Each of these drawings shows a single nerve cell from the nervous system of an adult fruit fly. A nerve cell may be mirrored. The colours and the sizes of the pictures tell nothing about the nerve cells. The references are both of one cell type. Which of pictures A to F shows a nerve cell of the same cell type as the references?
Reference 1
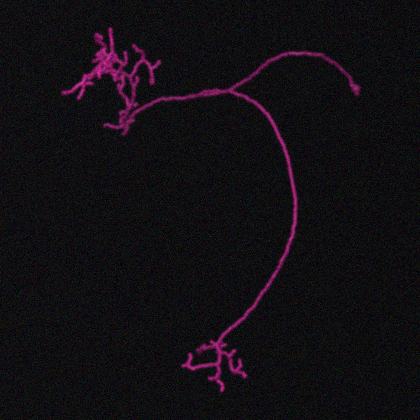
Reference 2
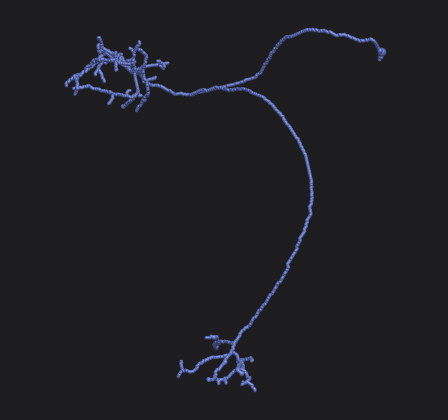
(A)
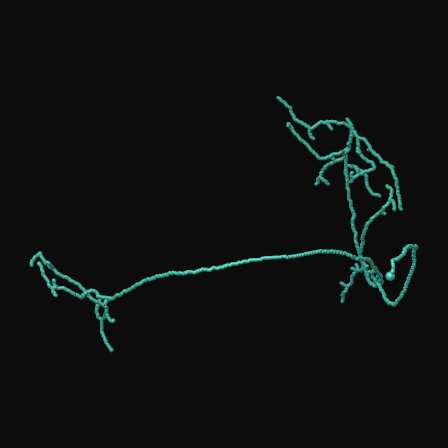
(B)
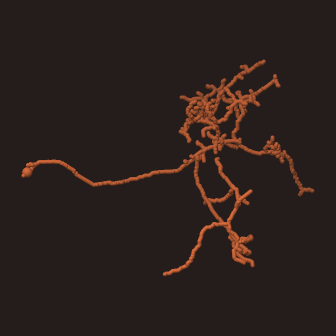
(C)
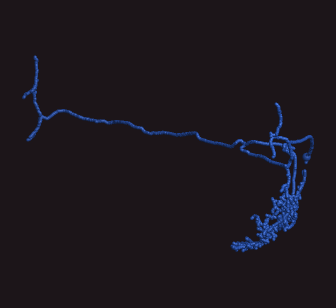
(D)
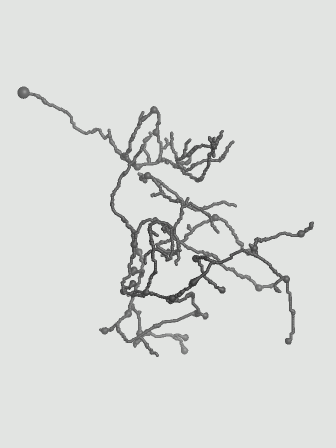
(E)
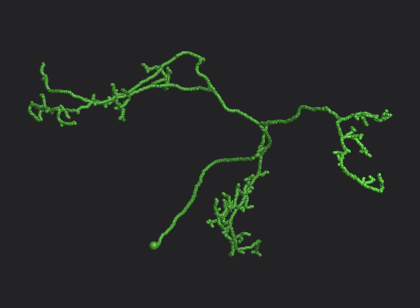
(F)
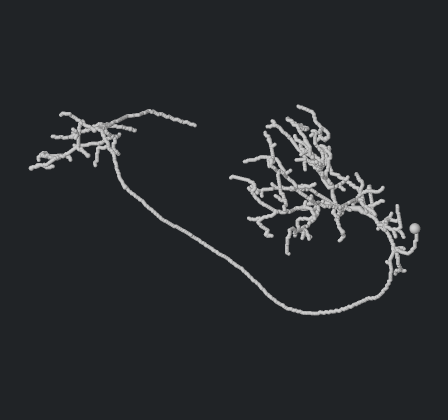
A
